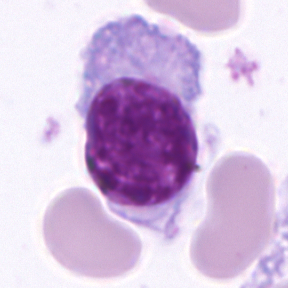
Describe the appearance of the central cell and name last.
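Along its upper edge the cell's border is ragged and frayed. Most of the pale greyish blue cytoplasm forms a broad cap above the nucleus. The chromatin is dark purple and coarsely clumped, with paler streaks between the clumps. It is a plasma cell.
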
